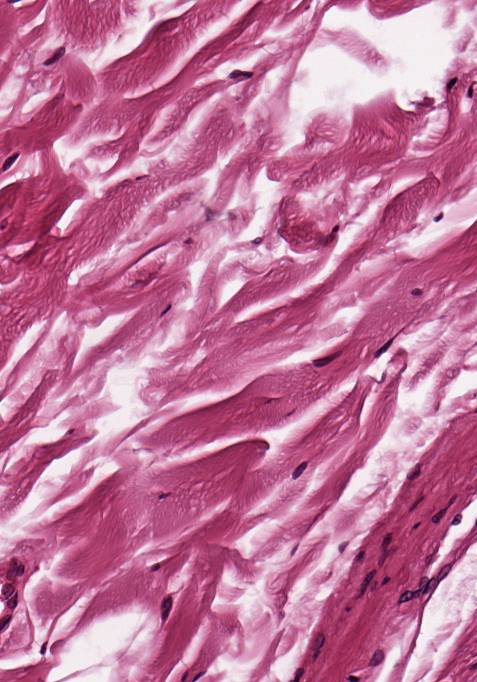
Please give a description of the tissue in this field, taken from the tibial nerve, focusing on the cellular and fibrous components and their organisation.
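Let's start with the fibres: their outlines are wavy and irregular, not straight and smooth. Notice how deeply and densely pink the fibre substance stains. Between the fibres there are only a few nuclei, and they are small, dark and elongated. Now move your eye to the lower right edge, where a band holds elongated nuclei packed more closely than anywhere else in the field.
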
